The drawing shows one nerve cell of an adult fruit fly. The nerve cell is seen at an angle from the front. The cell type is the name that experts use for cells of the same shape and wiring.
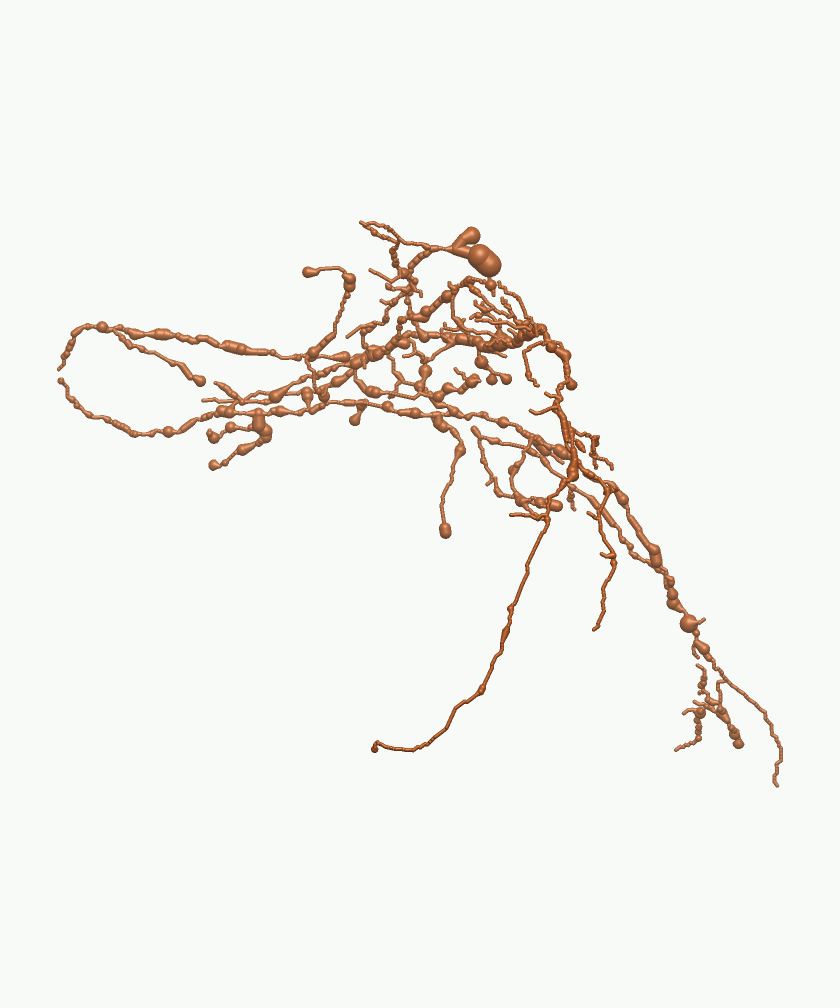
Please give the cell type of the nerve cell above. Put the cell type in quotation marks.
"CB1059"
